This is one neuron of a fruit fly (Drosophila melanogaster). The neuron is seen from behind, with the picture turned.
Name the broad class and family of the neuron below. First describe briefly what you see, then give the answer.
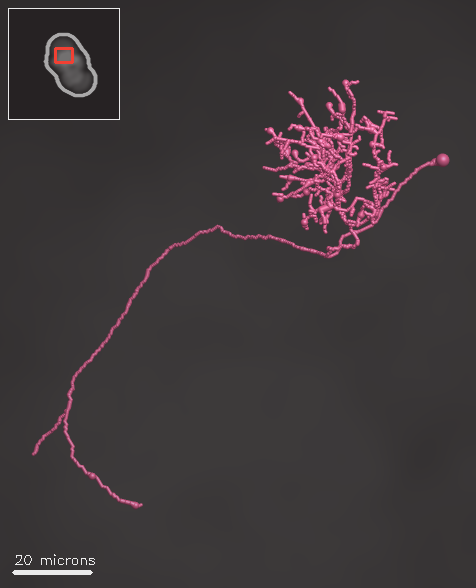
Its cell body lies at the upper right of the picture. By the scale bar it is about 110 microns tall in this view. The picture shows dozens of branch ends. It is a visual projection neuron. The family is LC.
